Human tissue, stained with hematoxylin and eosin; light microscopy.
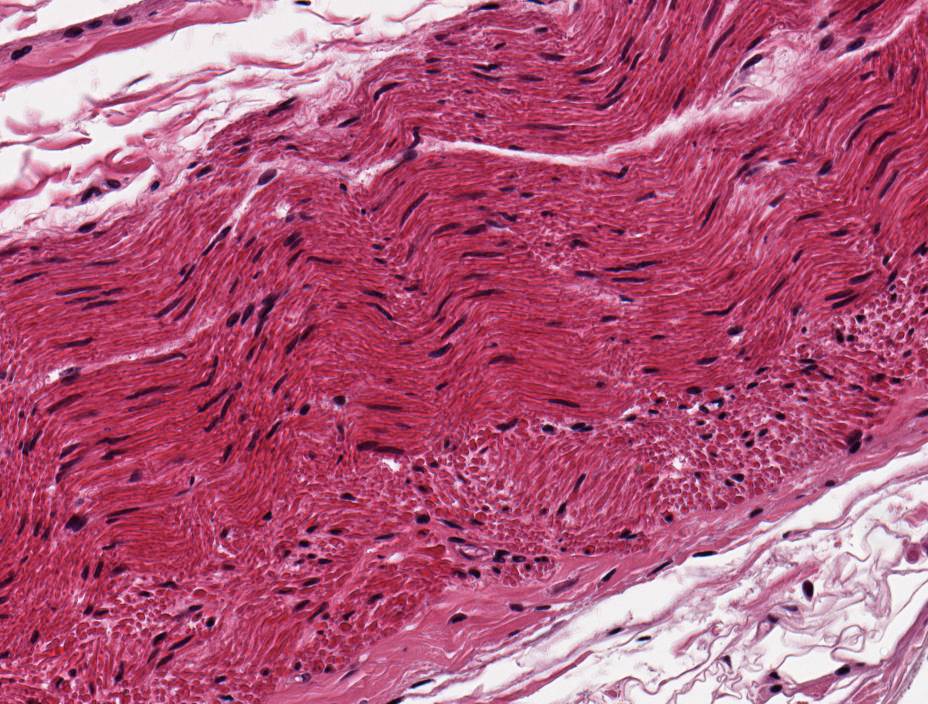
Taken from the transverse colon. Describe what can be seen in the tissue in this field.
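Over most of the band, see, the muscle cells are cut lengthwise and follow a wavy course. Down toward the lower right of the band they're cut across instead, so they show as small round profiles. The muscle cell nuclei are elongated, dark and cigar-shaped, and the muscle cytoplasm takes eosin a deep, even red.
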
